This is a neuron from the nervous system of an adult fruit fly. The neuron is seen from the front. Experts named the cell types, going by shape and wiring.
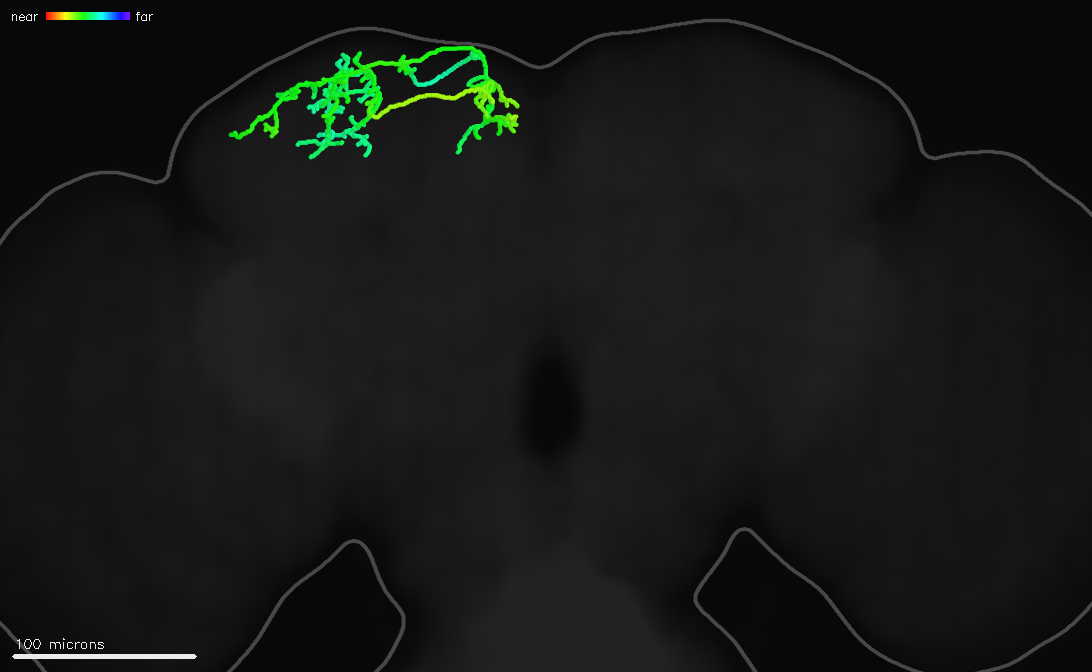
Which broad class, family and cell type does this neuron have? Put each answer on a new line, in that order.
central-brain intrinsic neuron
hemilineage SLPpm3
CB1050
